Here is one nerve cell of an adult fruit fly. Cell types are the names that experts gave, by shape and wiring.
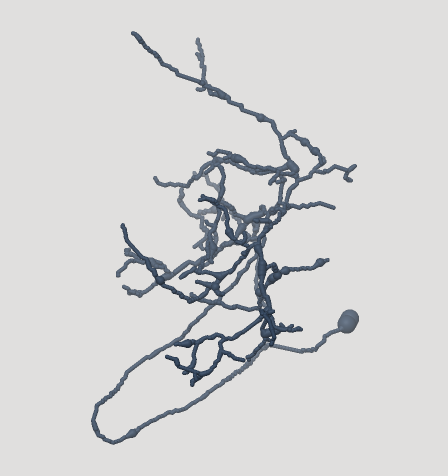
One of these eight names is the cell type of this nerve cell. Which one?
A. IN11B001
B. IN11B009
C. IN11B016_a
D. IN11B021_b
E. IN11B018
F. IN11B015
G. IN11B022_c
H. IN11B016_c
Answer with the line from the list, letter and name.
G. IN11B022_c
